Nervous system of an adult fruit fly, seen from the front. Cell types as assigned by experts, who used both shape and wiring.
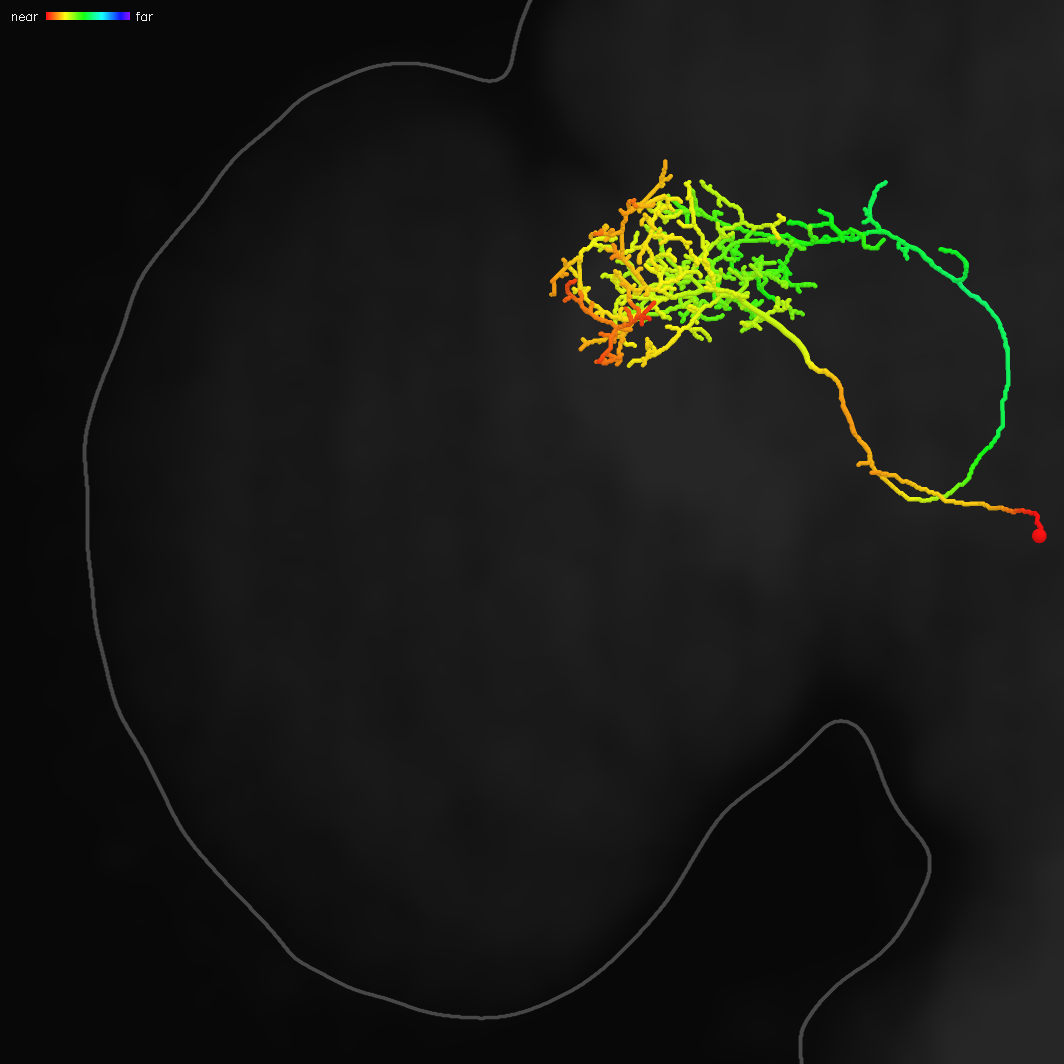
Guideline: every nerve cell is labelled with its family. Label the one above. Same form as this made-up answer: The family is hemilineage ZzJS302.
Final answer: The family is hemilineage LALv1_ventral.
